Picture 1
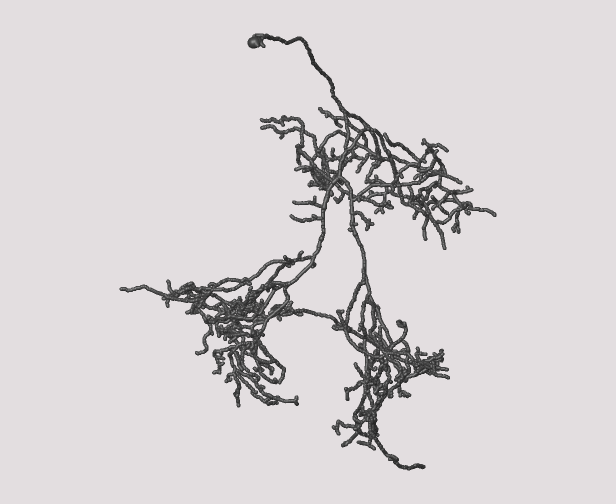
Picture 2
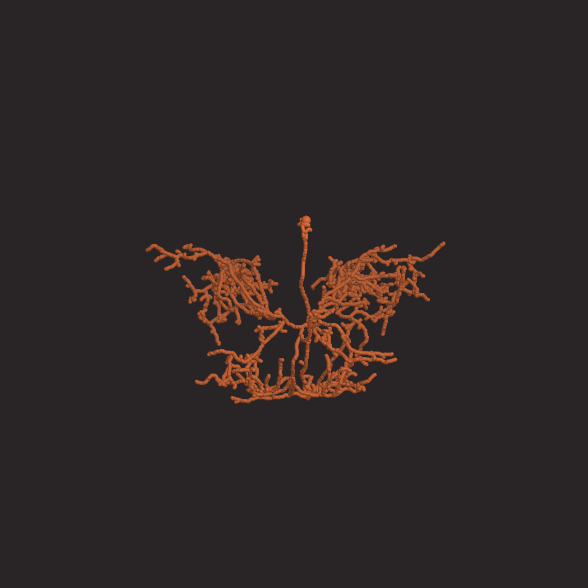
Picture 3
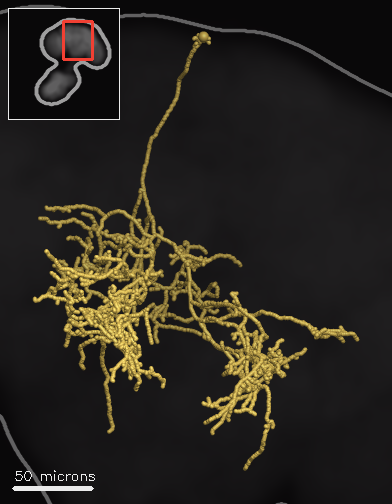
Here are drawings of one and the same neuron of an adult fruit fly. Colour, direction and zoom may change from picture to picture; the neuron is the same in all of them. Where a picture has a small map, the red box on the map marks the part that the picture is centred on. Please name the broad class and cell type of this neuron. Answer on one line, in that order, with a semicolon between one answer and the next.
central-brain intrinsic neuron; VES108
